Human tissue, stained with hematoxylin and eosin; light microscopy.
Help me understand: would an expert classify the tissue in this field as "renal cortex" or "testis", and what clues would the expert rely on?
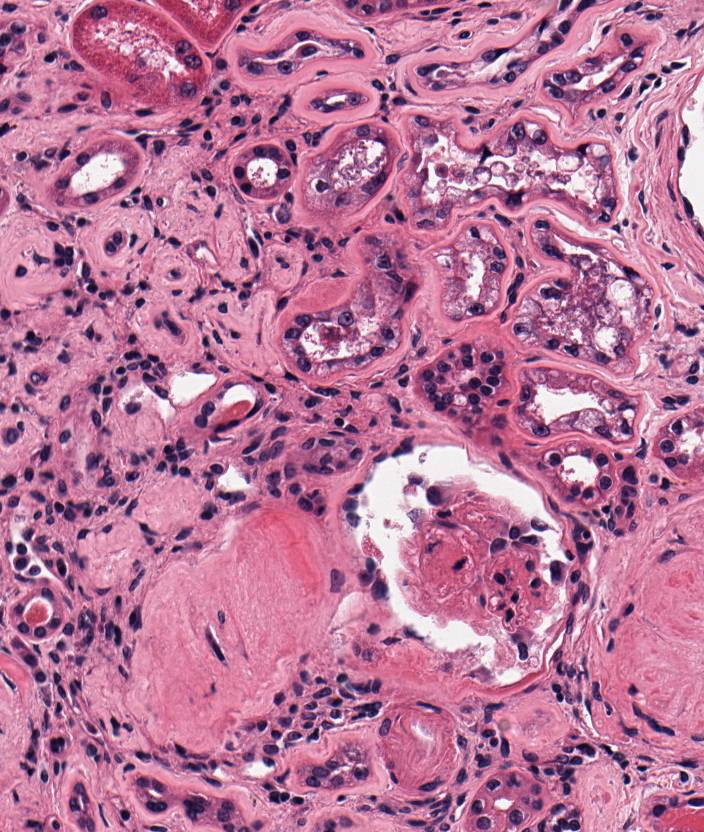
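Renal cortex. Small tubules crowd pink fibrous stroma; rounded glomerular structures lie in the lower half. Lower centre: shrunken glomerular tuft, wide clear space around it inside its capsule. Many tubules have thickened, wavy, pink basement membranes. Stroma pink, collagenous, with scattered small dark nuclei.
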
